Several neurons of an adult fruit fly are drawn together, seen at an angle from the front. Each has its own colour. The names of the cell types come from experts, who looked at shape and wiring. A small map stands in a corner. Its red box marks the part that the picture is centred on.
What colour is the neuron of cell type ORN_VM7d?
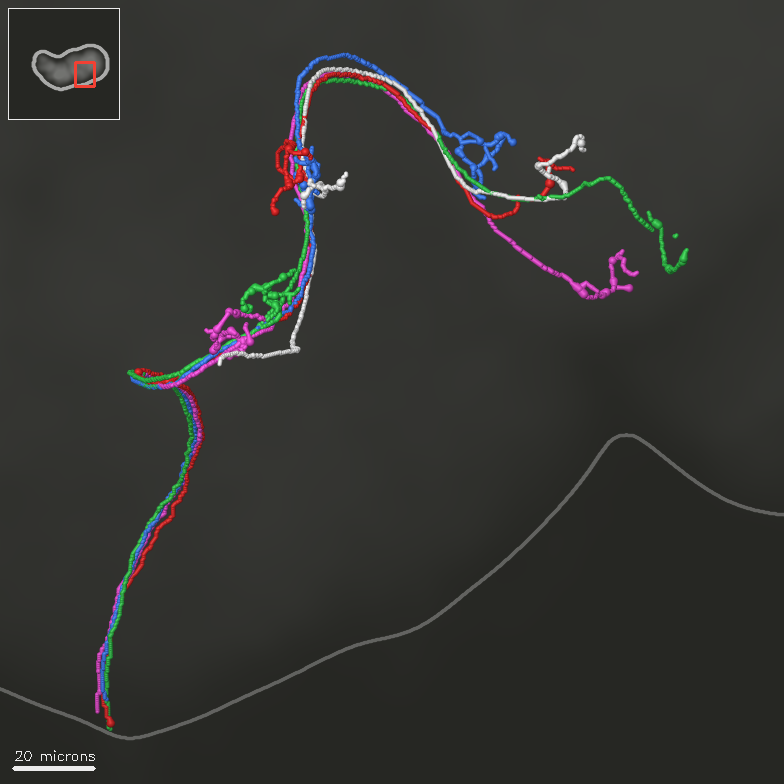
blue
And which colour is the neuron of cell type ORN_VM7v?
red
